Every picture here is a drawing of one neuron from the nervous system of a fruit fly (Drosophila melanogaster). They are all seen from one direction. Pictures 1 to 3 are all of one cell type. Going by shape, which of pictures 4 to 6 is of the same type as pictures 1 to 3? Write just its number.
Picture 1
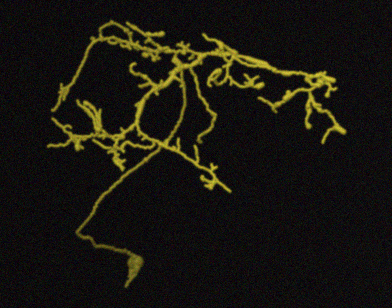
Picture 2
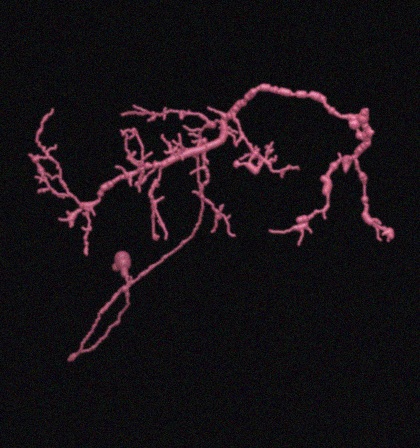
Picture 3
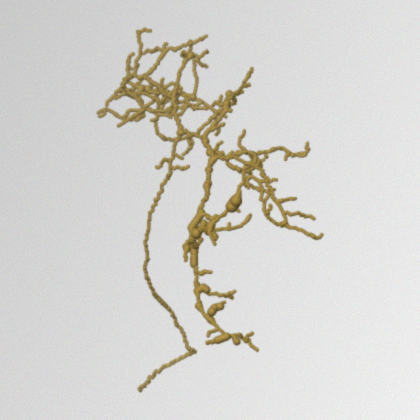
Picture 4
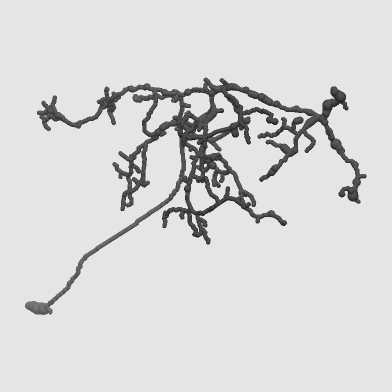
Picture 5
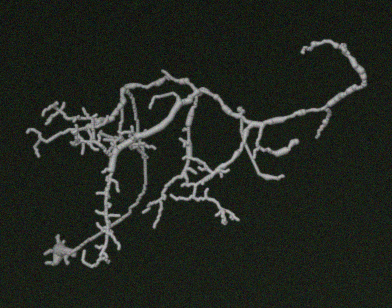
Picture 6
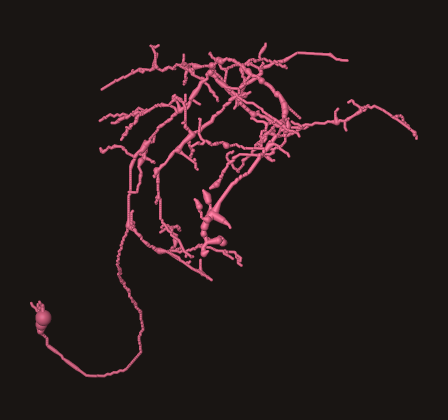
4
